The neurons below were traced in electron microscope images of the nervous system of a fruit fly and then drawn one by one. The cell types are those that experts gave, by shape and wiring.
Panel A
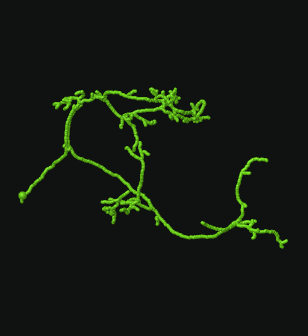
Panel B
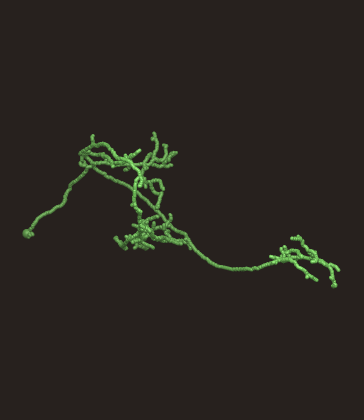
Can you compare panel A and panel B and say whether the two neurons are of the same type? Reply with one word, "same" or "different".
different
